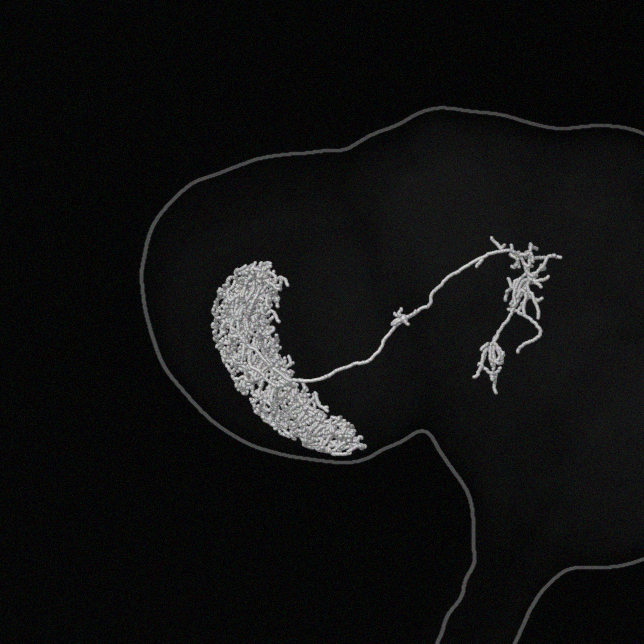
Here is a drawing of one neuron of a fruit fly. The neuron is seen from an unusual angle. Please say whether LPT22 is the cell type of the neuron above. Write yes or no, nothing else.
yes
